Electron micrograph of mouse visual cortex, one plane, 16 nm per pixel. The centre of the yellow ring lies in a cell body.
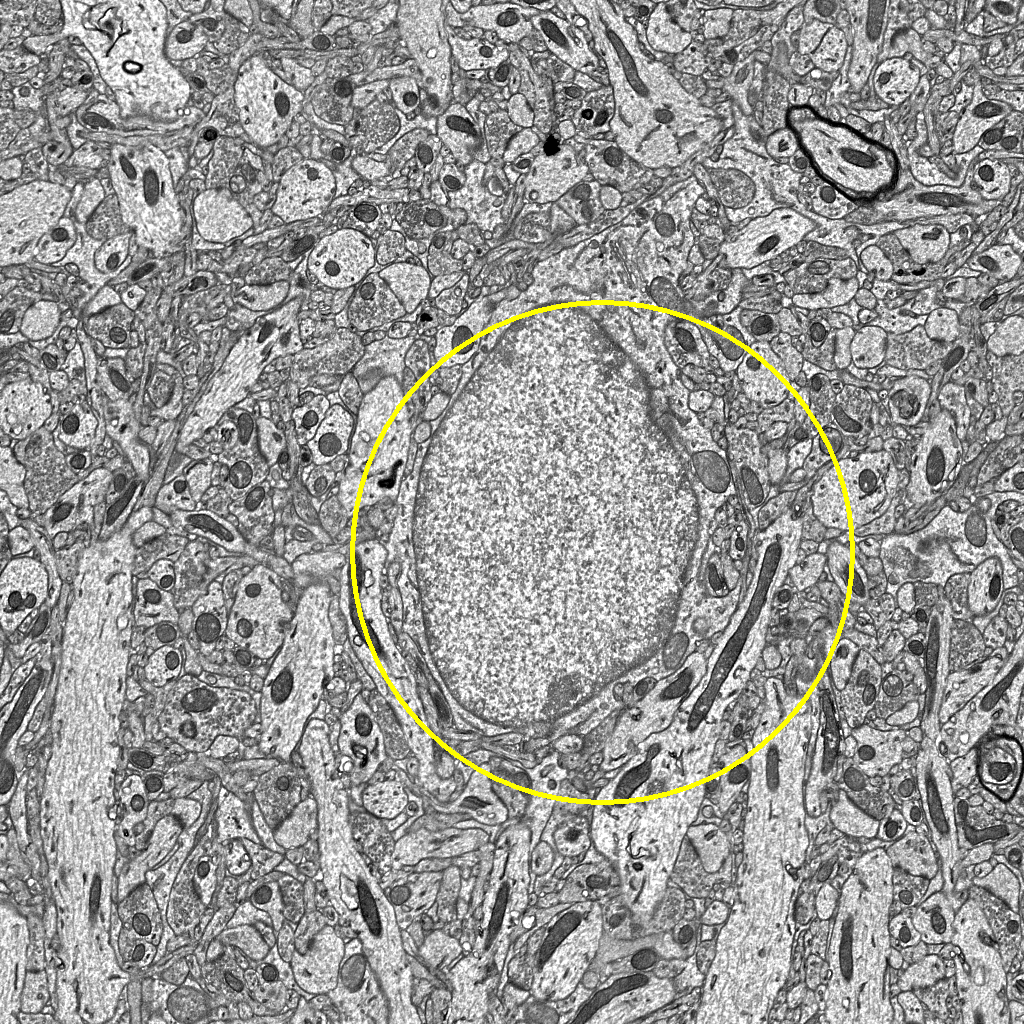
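Astrocyte in an electron micrograph of mouse visual cortex. Its nucleus is a large elongated oval filling most of the ring, with the long axis running roughly top to bottom. The nuclear envelope is smooth, lacking deep infoldings. No distinct nucleolus appears in this plane. A few oval mitochondria lie in the cytoplasm to the right of the nucleus.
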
